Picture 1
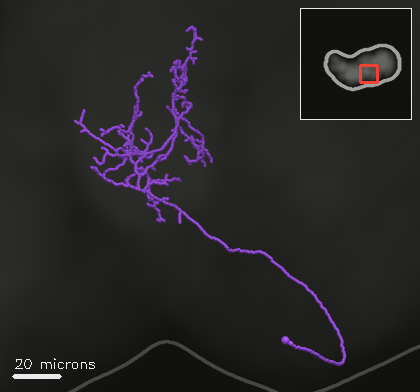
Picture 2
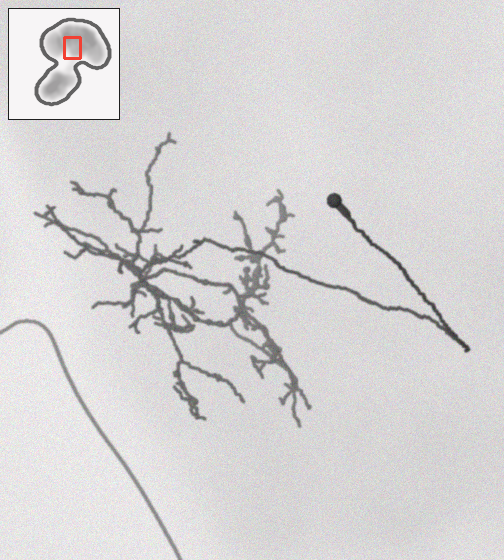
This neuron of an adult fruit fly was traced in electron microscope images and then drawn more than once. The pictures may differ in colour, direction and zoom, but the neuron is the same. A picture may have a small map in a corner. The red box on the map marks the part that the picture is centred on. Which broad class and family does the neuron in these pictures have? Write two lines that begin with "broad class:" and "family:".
broad class: central-brain intrinsic neuron
family: hemilineage MD3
